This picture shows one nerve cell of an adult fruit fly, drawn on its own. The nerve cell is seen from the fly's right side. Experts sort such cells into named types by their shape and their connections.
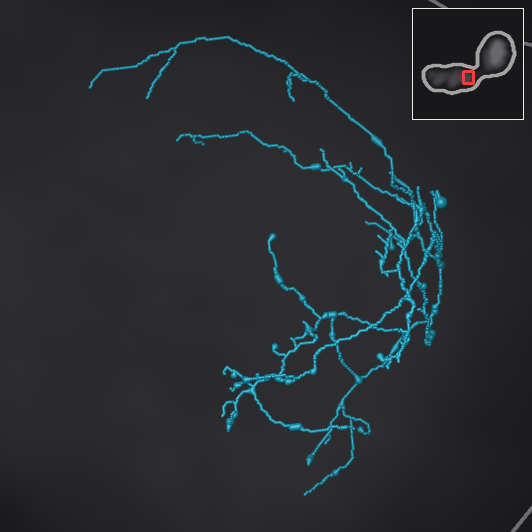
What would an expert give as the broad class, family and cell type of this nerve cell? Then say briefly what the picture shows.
It is a nerve-cord intrinsic neuron. The family is hemilineage 09A. Its cell type is IN09A069. The cell body is on the right of the picture. Dozens of branch ends can be seen.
